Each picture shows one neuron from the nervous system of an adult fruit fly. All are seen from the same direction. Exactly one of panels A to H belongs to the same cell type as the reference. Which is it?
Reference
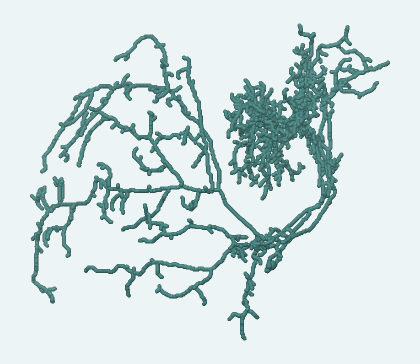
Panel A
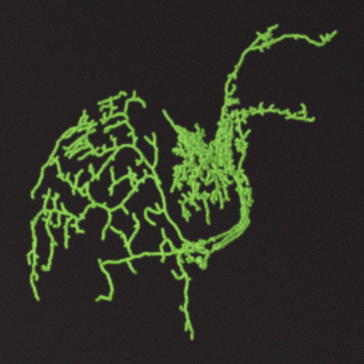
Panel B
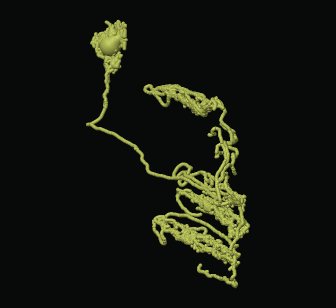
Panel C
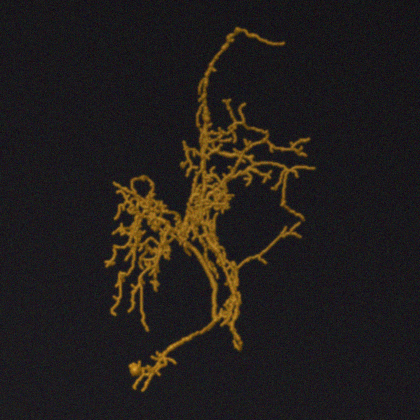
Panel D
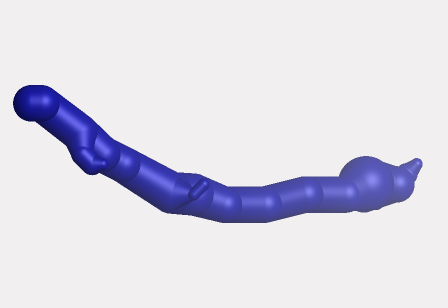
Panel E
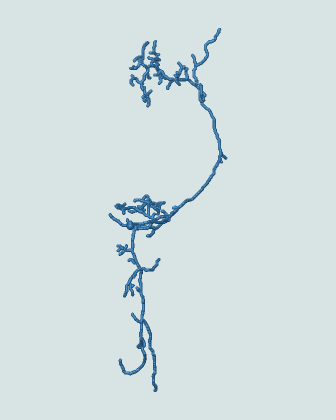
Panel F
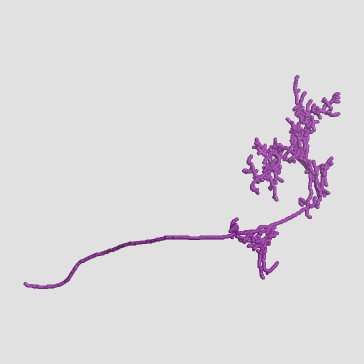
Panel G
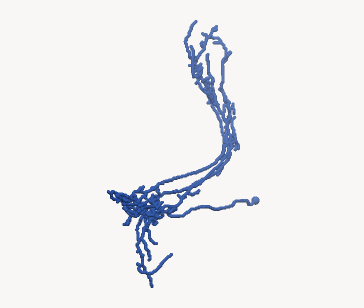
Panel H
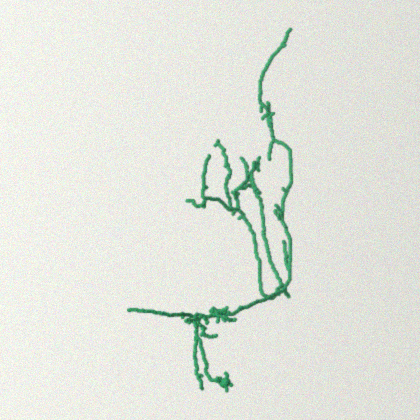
A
